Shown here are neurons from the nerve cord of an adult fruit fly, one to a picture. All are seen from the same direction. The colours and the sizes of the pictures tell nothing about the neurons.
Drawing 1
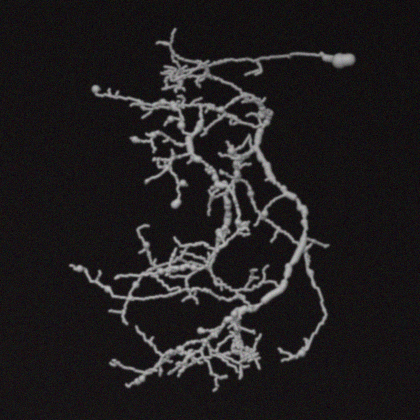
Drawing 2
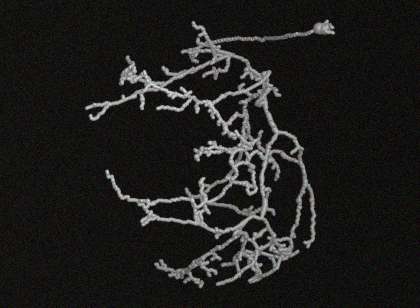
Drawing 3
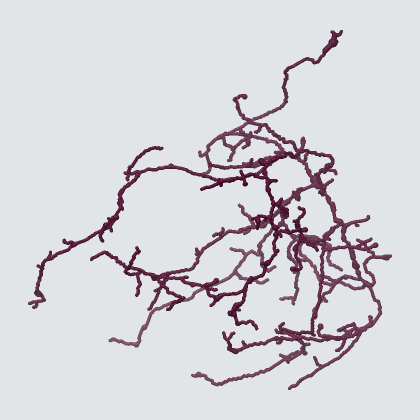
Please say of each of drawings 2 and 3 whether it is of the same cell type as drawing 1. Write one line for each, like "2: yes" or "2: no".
2: yes
3: no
